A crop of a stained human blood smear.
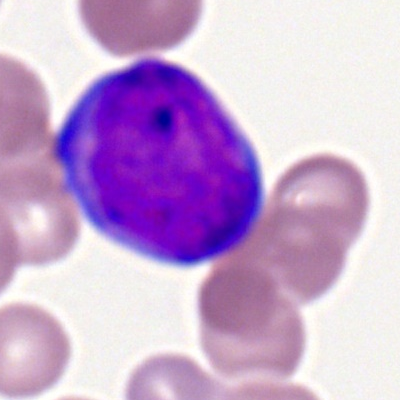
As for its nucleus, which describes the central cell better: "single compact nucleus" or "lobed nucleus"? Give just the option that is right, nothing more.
Single compact nucleus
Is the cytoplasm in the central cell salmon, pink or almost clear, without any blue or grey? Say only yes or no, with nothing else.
No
